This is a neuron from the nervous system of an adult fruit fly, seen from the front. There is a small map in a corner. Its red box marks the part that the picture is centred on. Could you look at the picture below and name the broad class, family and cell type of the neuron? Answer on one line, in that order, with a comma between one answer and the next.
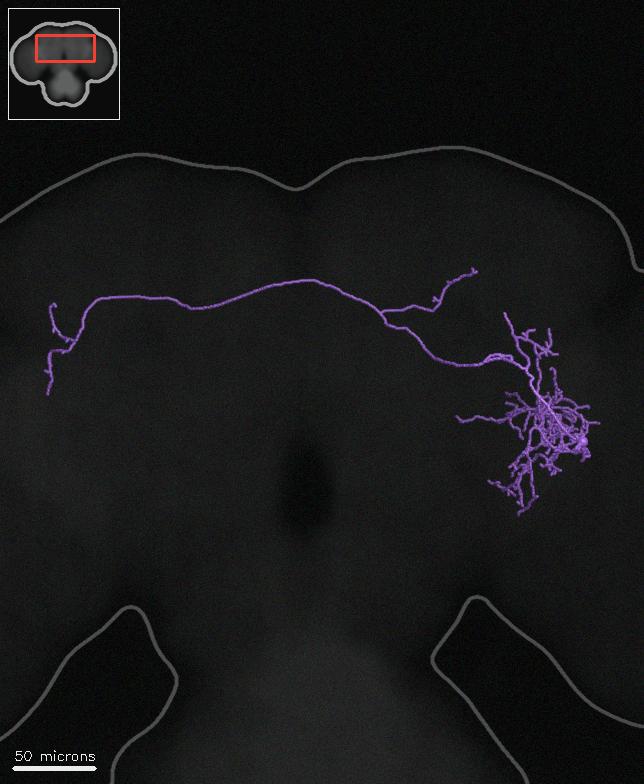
central-brain intrinsic neuron, hemilineage VLPa1_lateral, AVLP306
